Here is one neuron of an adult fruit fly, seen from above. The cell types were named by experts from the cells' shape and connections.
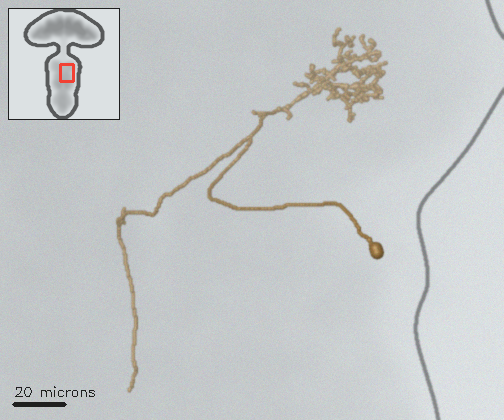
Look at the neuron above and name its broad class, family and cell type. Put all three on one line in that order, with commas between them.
nerve-cord intrinsic neuron, hemilineage 23B, IN23B094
